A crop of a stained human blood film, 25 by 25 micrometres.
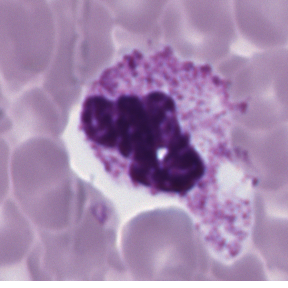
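Segmented neutrophil in a stained peripheral blood smear. The chromatin is dense and dark purple. Many small purple granules lie in the cytoplasm without hiding the outline of the nucleus. On the left side the cytoplasm is pale and almost free of granules.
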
